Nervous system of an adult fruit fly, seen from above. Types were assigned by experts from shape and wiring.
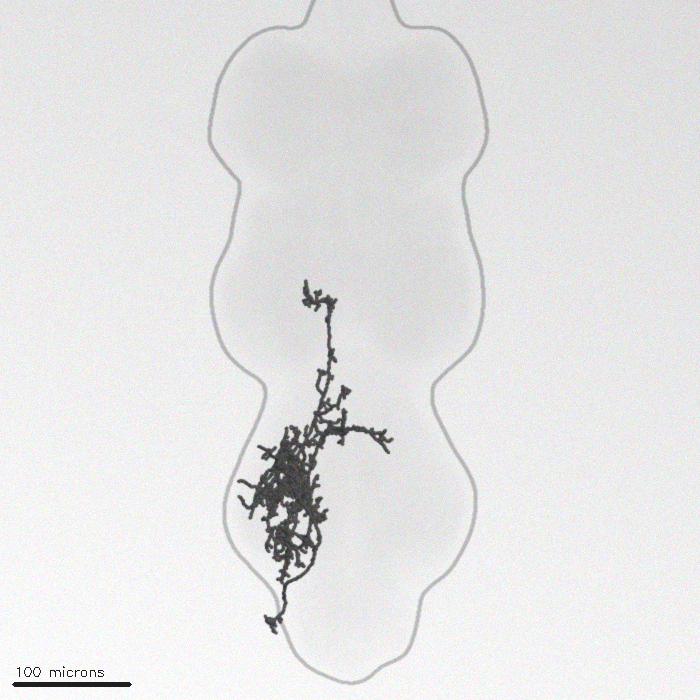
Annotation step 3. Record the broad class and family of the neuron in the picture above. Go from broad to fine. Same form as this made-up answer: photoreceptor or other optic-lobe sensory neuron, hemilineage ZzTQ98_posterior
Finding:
nerve-cord intrinsic neuron, hemilineage 21A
